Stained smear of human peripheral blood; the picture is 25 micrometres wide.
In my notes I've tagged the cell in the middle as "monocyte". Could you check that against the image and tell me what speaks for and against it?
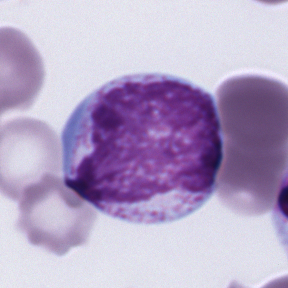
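Monocyte doesn't suit this cell, I think; it is a myelocyte. What tips it is the nucleus, which fills most of the cell and reaches its edge on the right.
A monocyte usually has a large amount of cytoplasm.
Then there are the fine reddish-purple granules scattered in the pale blue cytoplasm, plainest in its lower part.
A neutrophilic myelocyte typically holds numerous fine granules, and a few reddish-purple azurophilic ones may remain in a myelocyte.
The outline is round and smooth.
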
